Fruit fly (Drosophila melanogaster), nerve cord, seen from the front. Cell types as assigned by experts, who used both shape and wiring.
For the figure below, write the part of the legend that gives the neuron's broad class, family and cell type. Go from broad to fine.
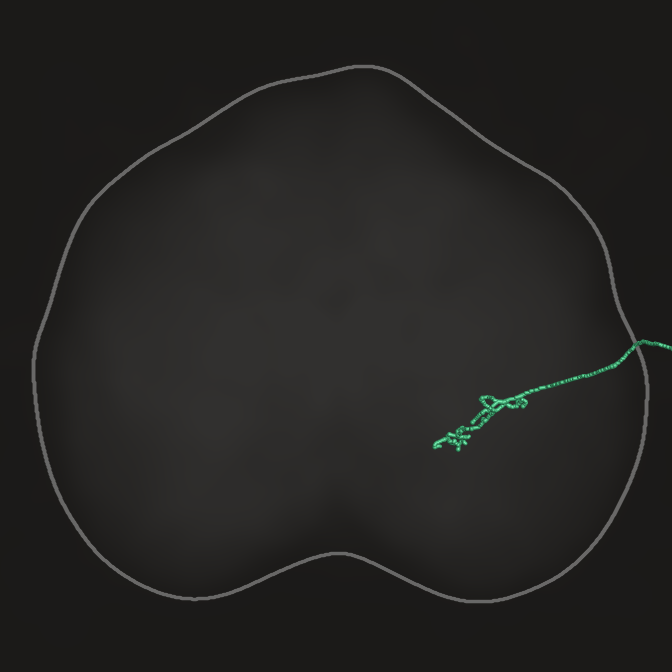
sensory neuron entering the nerve cord; class mechanosensory tactile; SNta18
